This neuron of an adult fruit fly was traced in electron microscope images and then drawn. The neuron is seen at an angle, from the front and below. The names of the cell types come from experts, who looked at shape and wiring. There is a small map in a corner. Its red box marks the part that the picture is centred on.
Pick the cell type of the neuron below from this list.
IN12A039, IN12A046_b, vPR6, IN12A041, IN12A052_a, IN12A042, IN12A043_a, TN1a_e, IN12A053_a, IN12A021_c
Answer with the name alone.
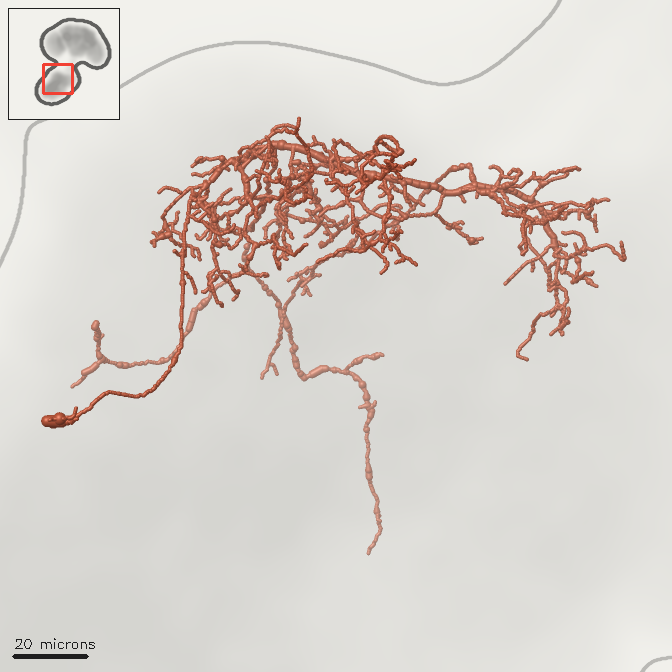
IN12A043_a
